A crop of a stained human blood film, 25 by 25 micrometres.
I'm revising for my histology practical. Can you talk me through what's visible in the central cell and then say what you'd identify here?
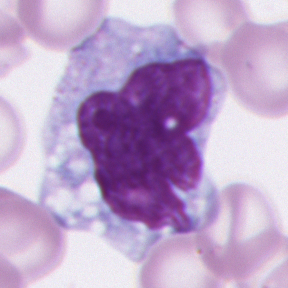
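Its nucleus, about 16 by 12 micrometres, is folded into several irregular lobes and lies off-centre toward the right. That leaves a wider band of the plentiful, pale grey-blue cytoplasm on the left, where many small clear vacuoles lie. It's a monocyte.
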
